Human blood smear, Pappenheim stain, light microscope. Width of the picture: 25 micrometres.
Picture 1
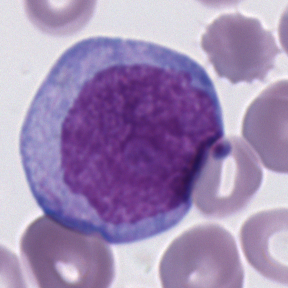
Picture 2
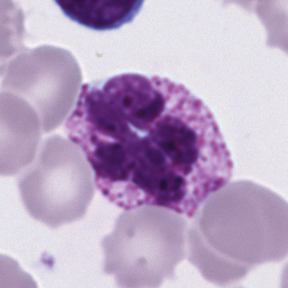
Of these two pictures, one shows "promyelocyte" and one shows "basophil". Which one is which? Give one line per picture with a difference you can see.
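Picture 1 is a promyelocyte. The cytoplasm is blue.
Picture 2 is a basophil. The cytoplasm is pale pink.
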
